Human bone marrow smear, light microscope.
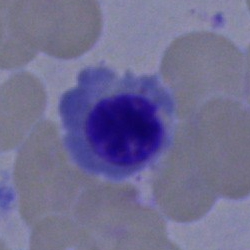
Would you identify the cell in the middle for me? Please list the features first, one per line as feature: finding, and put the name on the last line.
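Outline: irregular, with rounded cytoplasmic bulges along top and left edges
Cytoplasm distribution: more to the left of the nucleus than to its right
Chromatin: dark purple, dense, a few small paler patches
Cytoplasm colour: blue
Name: erythroblast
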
